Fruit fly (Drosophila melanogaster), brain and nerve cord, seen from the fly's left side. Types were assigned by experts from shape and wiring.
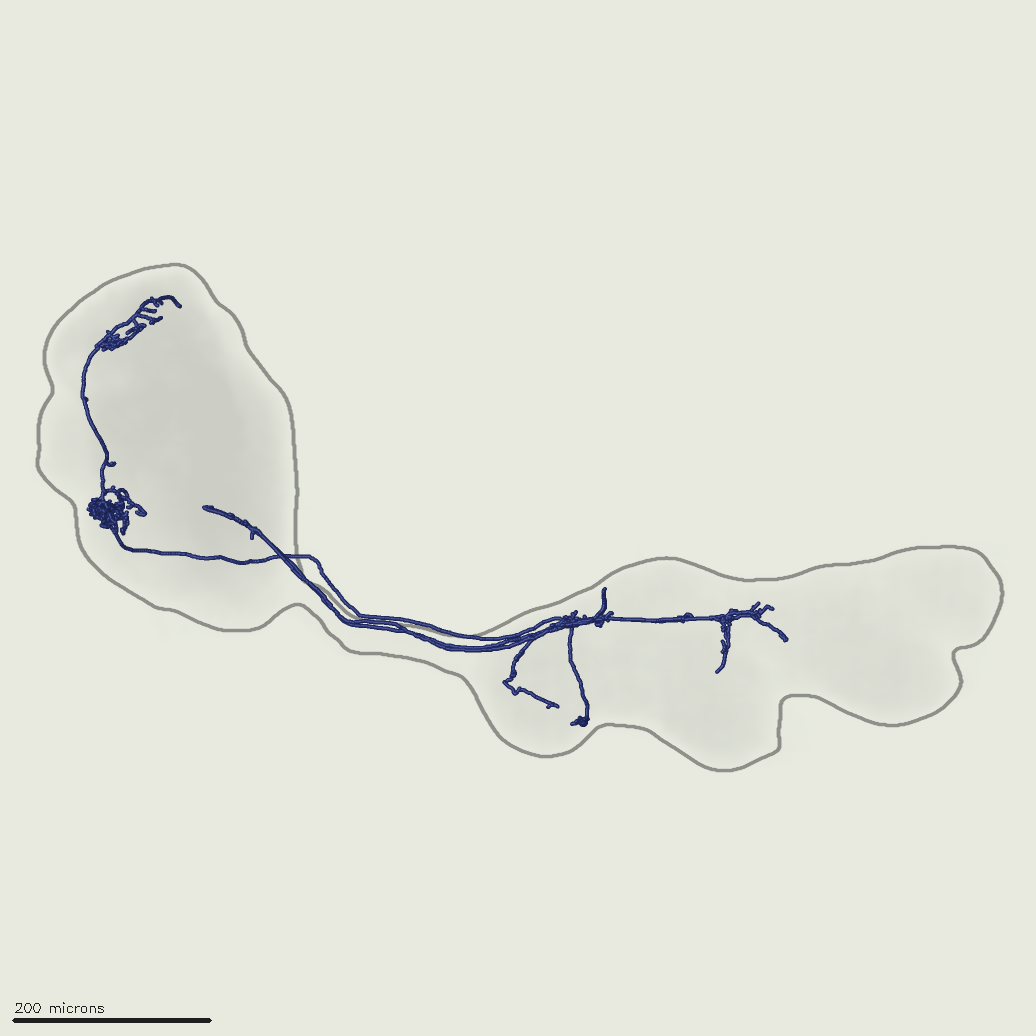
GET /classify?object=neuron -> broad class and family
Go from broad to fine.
ascending neuron; hemilineage 27X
